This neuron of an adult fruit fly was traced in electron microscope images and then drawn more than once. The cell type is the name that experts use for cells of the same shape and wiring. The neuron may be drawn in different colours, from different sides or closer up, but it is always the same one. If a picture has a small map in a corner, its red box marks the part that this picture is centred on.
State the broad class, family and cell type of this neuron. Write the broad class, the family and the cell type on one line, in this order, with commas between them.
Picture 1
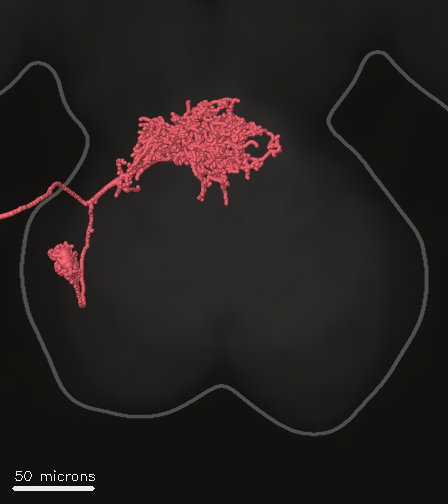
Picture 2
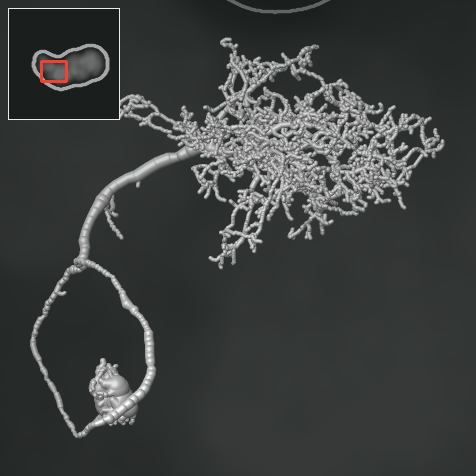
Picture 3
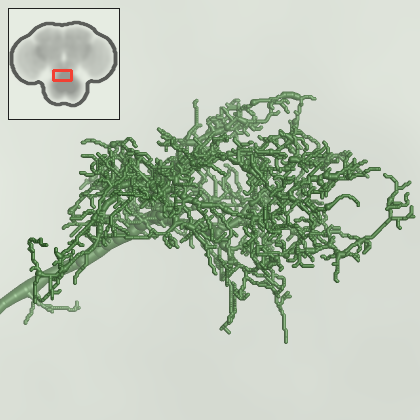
motor neuron of the nerve cord, hemilineage 16B, DVMn 1a-c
